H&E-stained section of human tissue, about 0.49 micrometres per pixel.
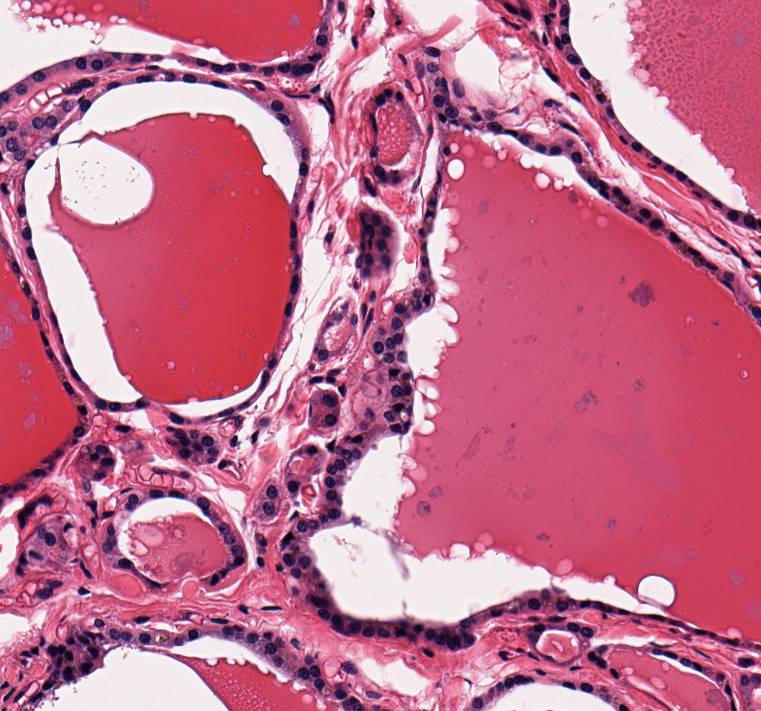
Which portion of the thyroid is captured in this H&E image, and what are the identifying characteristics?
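That's thyroid follicle tissue: large, rounded to angular follicles of homogeneous pink colloid fill most of the field, parted by narrow bands. Each is lined by a single layer of flattened to low cuboidal cells, their small, round, dark nuclei in one even row. Hollow colloid-filled follicles, not solid sheets and cords of cells, set it apart from parathyroid gland.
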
